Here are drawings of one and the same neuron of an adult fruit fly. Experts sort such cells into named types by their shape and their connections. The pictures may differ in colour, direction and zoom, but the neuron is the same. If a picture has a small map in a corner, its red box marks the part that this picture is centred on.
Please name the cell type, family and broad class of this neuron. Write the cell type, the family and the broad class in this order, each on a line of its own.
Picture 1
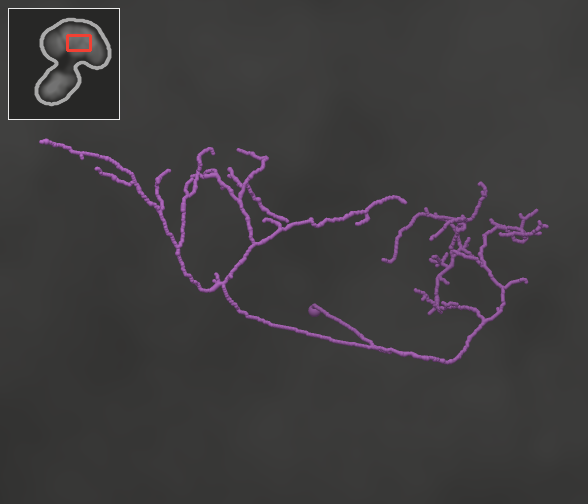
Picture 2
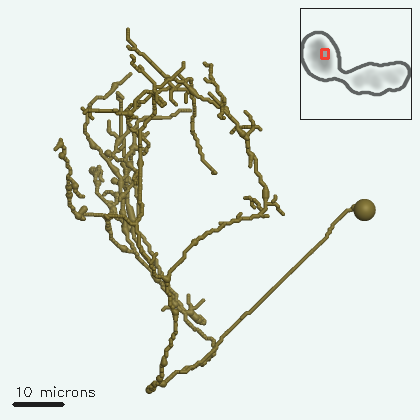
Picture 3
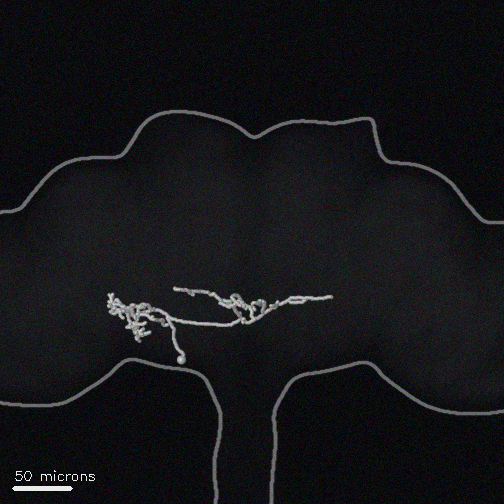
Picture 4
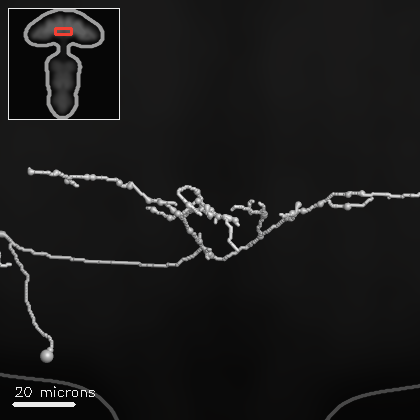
PS269
hemilineage DM6_ventral
central-brain intrinsic neuron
